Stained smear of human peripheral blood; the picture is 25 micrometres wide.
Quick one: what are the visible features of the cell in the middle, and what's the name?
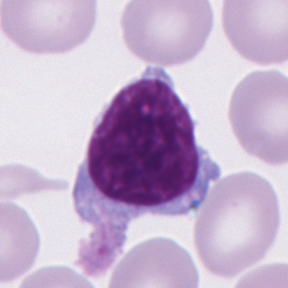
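See how ragged and irregular the outline is? The nucleus is rounded, a bit narrower at the top than the bottom, sitting in pale blue-grey cytoplasm that runs out in a ragged tail down at the lower left. It's a typical lymphocyte.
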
